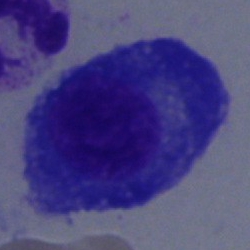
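Plasma cell with a slightly ragged, fuzzy edge rather than a smooth one, at the centre of a stained bone marrow smear. The cytoplasm is abundant and stains a deep blue, with a paler zone just to the right of the nucleus. The nucleus stains dark purple, darker than the surrounding cytoplasm.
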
